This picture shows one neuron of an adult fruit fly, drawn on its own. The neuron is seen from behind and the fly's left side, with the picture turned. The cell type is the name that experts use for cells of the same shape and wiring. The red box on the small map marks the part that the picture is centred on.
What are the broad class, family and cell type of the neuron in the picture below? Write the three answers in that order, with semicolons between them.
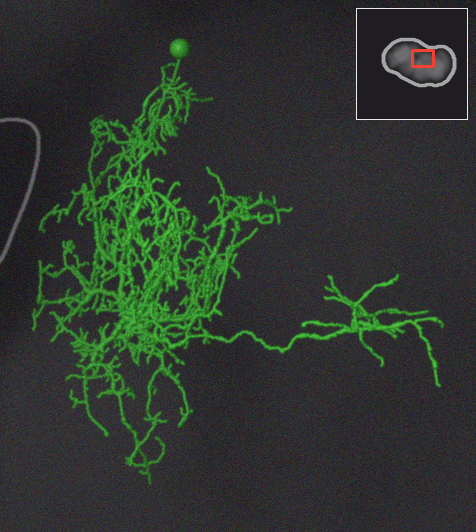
central-brain intrinsic neuron; hemilineage LB6; GNG529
